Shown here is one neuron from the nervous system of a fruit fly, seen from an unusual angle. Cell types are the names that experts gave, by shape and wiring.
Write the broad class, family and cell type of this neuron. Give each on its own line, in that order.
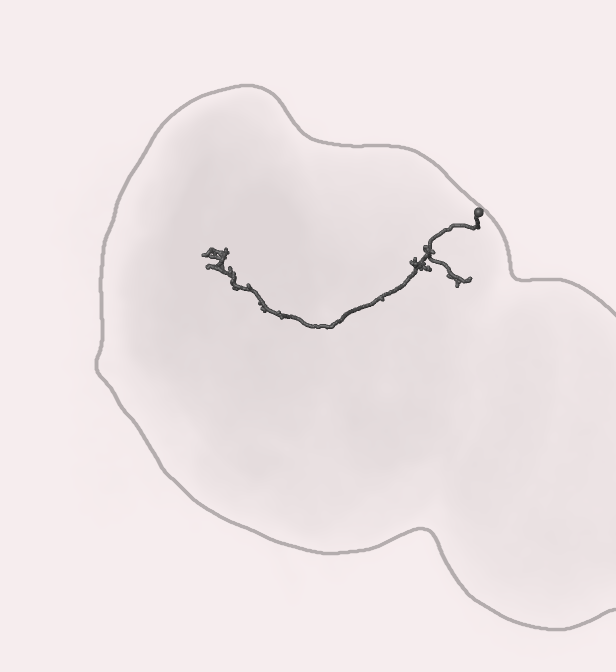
central-brain intrinsic neuron
class Kenyon Cell
KCg-d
